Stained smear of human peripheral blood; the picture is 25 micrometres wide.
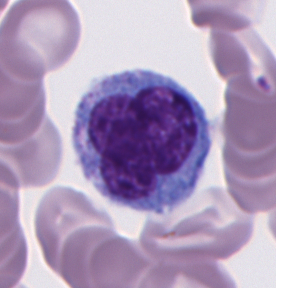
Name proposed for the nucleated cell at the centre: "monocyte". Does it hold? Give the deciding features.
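Yes, monocyte is the right name for this cell, and it fits better than hairy cell.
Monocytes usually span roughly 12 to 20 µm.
At about 12 micrometres across, this cell sits at the low end of that span.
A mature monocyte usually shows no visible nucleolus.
No distinct nucleoli are visible here, which agrees with monocyte.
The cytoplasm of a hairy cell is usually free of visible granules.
This cell's cytoplasm holds fine dust-like granules, though no coarse ones, and that counts against hairy cell. The outline is roughly round, the cytoplasm is grey-blue, and the nucleus is folded and indented rather than smoothly round, filling about 60% of the cell's area.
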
